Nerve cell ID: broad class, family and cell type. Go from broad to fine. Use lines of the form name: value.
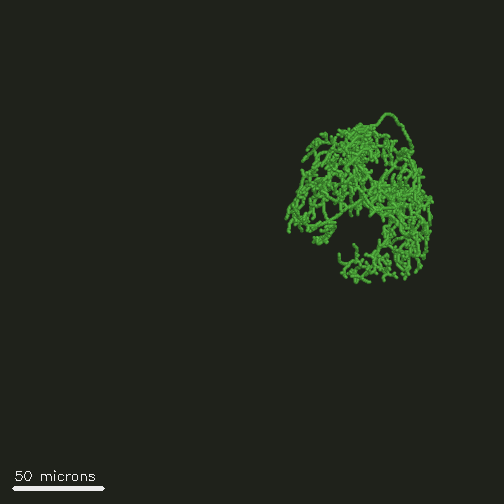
broad class: nerve-cord intrinsic neuron
family: hemilineage 19A
cell type: IN19A031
